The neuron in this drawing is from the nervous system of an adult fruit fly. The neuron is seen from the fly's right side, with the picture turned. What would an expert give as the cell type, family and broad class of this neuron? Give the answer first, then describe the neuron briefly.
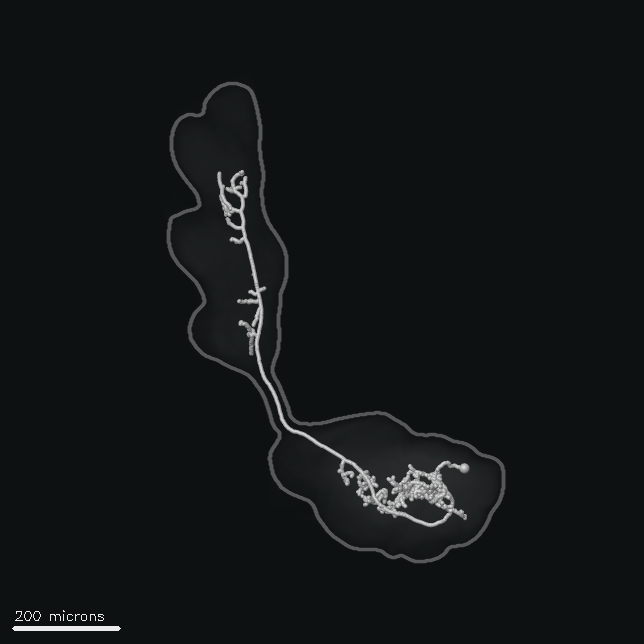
The cell type is DNp46. Its family is hemilineage SMPpm1. This is a descending neuron. The cell body can be seen at the lower right of the picture. By the scale bar it is about 700 microns tall in this view.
